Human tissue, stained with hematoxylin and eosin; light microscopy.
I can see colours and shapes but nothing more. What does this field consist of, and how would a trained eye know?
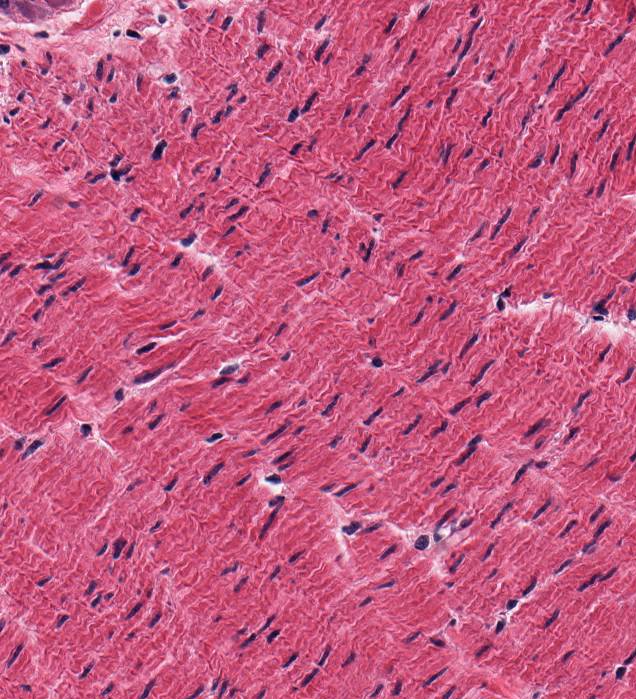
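Answer: smooth muscle. First, closely packed pink fibres lie parallel in bundles throughout. Second, the numerous nuclei are elongated, cigar-shaped and dark blue-purple, lying along the fibres and evenly scattered.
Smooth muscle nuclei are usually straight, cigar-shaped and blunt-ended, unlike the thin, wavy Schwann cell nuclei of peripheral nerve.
Third, the pink cytoplasm is finely wavy, without visible cross-striations.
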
